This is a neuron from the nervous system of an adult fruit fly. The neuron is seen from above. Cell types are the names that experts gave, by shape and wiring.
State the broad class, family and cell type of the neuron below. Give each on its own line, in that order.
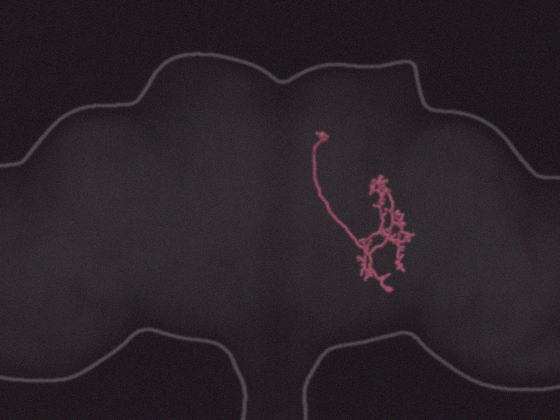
central-brain intrinsic neuron
hemilineage MD3
CB2380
